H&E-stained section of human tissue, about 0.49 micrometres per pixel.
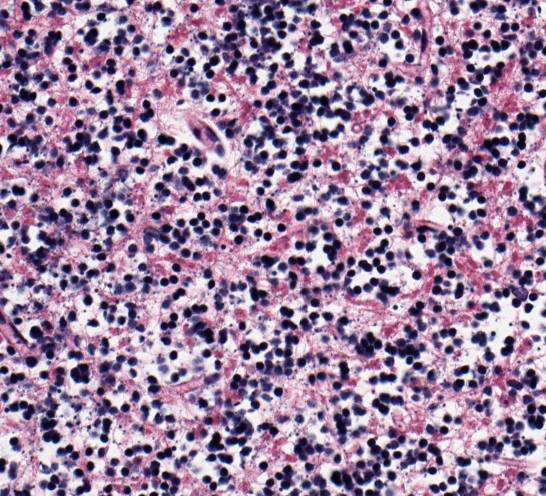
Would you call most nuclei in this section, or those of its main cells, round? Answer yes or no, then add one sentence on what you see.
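Yes. Most nuclei are small, round and densely dark-staining.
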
